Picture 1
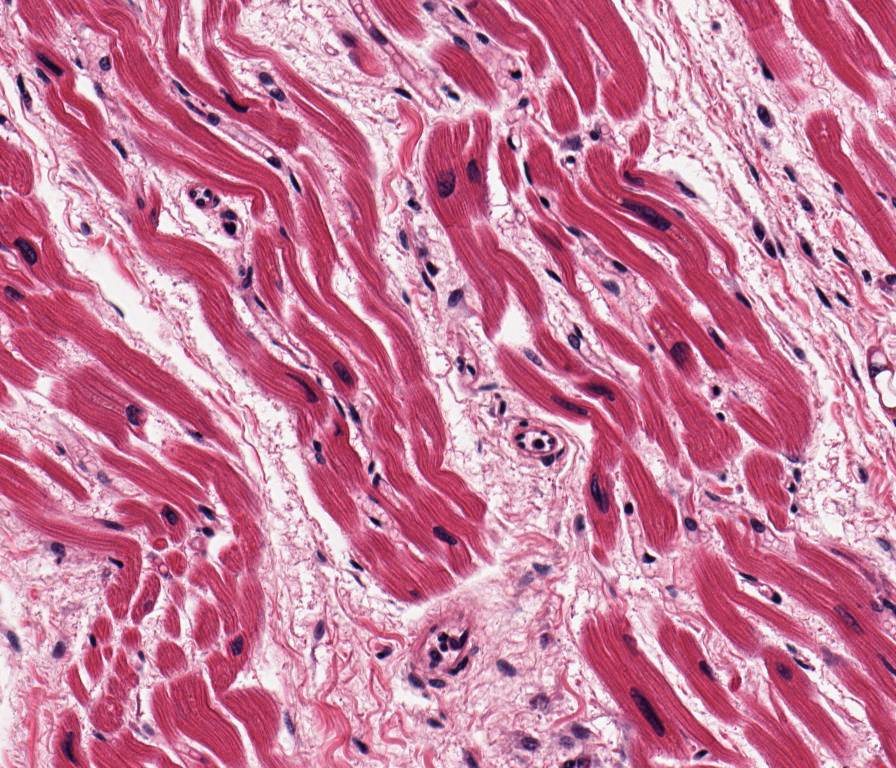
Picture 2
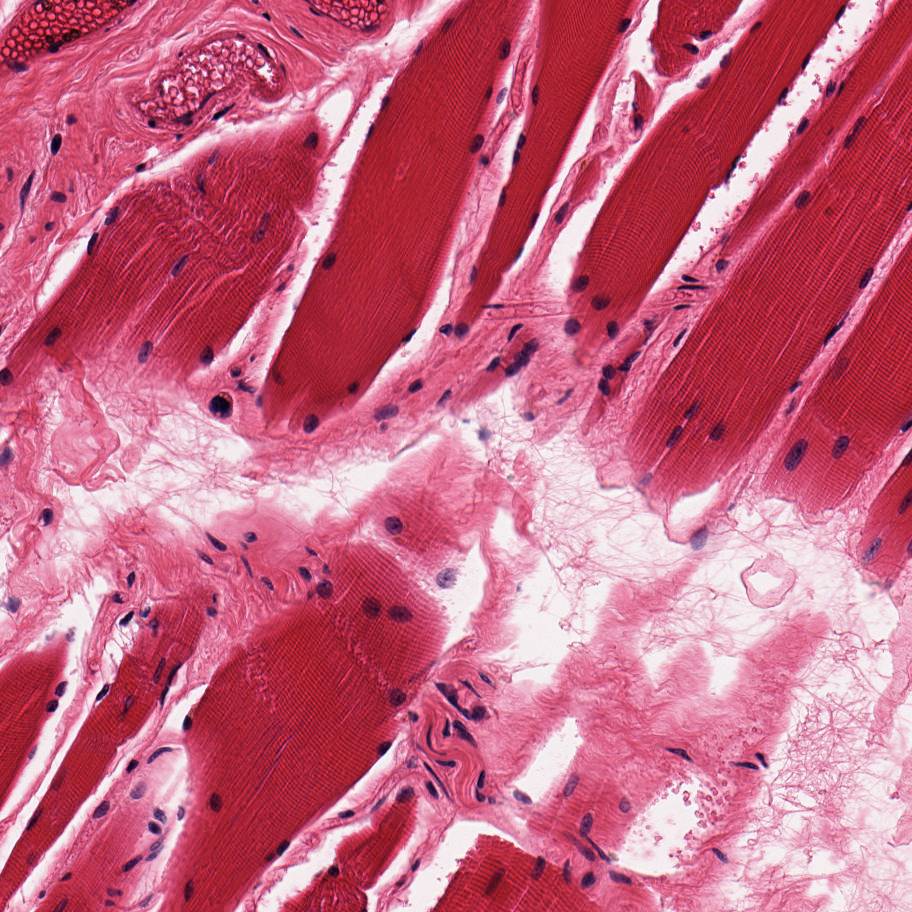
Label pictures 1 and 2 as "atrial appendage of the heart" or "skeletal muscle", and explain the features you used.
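Picture 1 shows the atrial appendage of the heart and picture 2 shows skeletal muscle. Nuclear position differs: each cardiac muscle cell in picture 1 has one central oval nucleus, whereas the skeletal muscle nuclei are dark, flattened ovals at the fibre edges.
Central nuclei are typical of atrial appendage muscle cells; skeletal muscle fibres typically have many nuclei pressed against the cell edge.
The deep pink-red cytoplasm of picture 1 shows fine lengthwise fibrillar lines, while the deep red fibres of picture 2 show fine cross striations. Small dark elongated nuclei lie singly in the stroma of picture 1; in picture 2 a band of pale, loose connective tissue crosses the middle between groups of fibres.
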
